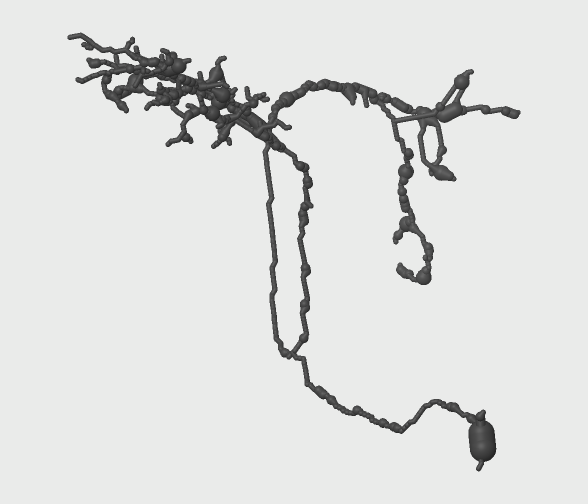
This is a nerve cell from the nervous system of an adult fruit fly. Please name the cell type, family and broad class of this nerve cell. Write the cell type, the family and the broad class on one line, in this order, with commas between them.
LC13, LC, visual projection neuron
